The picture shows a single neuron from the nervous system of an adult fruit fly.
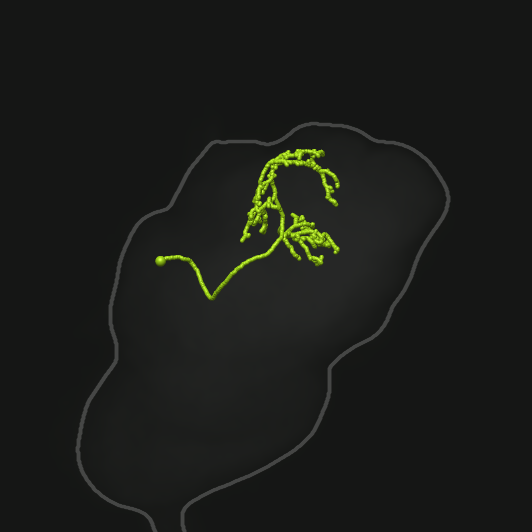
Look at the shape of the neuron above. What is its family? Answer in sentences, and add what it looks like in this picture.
The family is hemilineage LALv1_dorsal. It is a central-brain intrinsic neuron. As drawn here it is about as wide as it is tall.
